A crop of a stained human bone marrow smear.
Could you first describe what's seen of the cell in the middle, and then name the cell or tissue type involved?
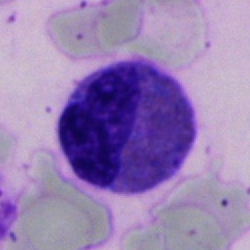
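Outline first, I think: round, with a smooth edge and no projections. A nearly vertical line divides the cell into a darker left part and a paler right part. Now, the darker left part holds coarse, clumped dark purple chromatin. So, an eosinophil.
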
